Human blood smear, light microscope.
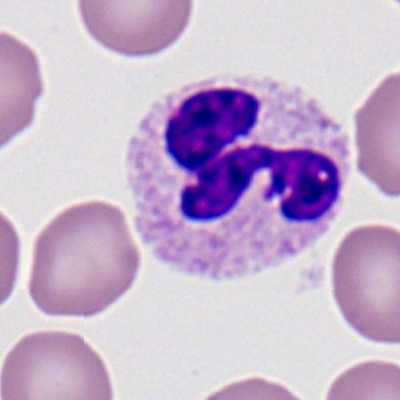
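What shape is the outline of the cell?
It is round and smooth.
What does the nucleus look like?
It is divided into three lobes, and no nucleoli are visible.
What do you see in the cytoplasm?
Fine, small pinkish-violet granules, scattered evenly through it.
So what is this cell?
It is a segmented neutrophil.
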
